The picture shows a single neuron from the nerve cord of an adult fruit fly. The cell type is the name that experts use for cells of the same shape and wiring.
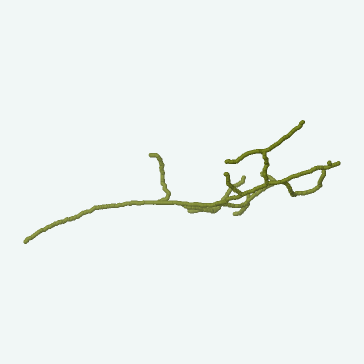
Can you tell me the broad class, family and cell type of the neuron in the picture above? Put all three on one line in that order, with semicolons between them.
descending neuron; DNg; DNg58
